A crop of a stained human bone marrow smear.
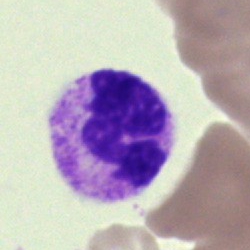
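Segmented neutrophil, its nucleus sitting toward the right side of the cell so that a wider band of cytoplasm is left on the left. The chromatin is dark purple and coarsely clumped. You'll notice the cytoplasm is pale lilac-pink and filled with fine lilac granules.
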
